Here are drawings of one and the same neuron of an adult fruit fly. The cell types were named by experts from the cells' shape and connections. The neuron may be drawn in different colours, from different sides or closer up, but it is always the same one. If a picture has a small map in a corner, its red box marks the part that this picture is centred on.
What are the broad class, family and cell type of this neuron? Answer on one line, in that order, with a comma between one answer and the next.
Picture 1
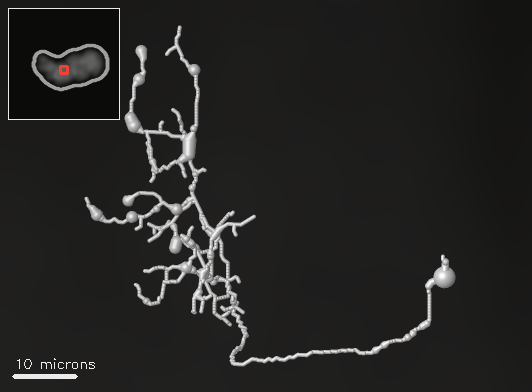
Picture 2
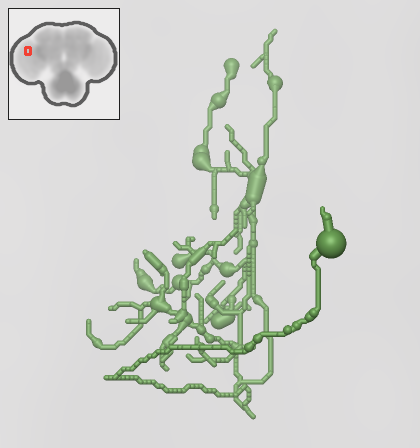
optic-lobe intrinsic neuron, Mi, Mi17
